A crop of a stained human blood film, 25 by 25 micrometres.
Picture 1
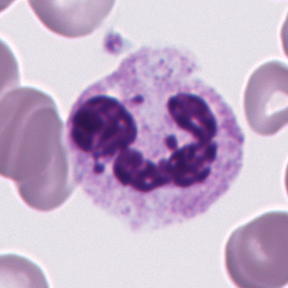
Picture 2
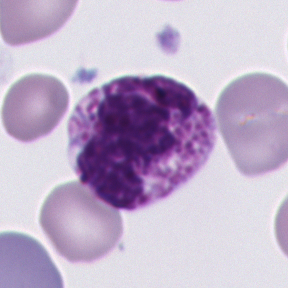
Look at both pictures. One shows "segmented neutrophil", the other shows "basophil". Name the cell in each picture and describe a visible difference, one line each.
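Picture 1 – segmented neutrophil. The cytoplasm is plentiful and pale pinkish-lilac.
Picture 2 – basophil. A large dark purple nuclear mass fills most of the cell and lies toward the left.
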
